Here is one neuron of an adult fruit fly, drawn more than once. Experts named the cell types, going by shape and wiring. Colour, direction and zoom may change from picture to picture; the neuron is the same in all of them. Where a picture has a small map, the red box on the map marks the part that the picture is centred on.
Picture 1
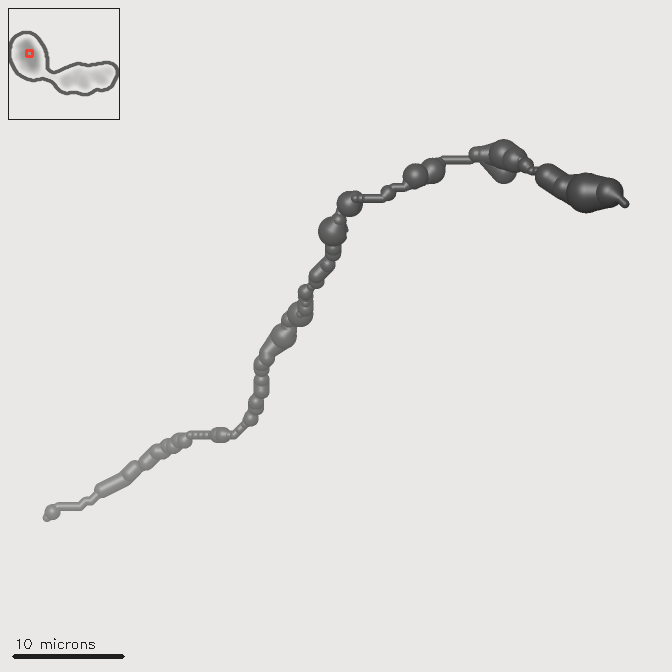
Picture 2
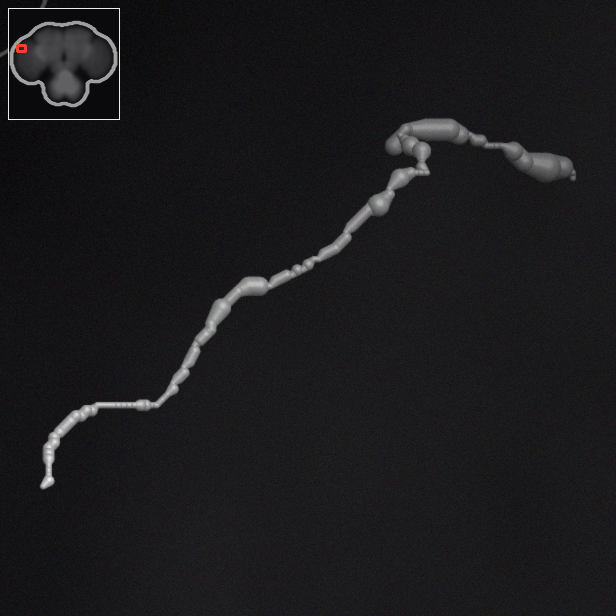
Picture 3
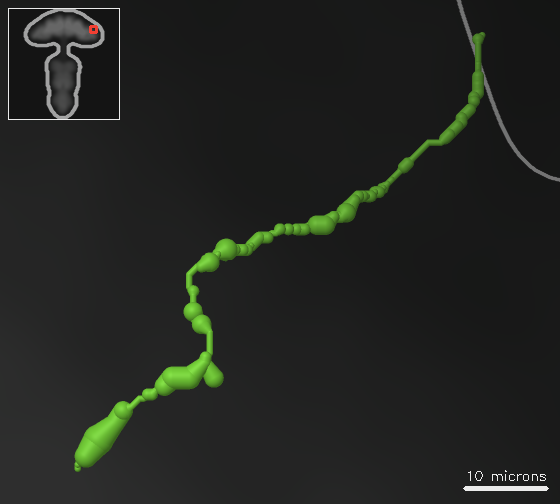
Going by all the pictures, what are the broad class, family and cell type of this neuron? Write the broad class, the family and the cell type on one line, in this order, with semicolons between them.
photoreceptor or other optic-lobe sensory neuron; class visual; R8p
